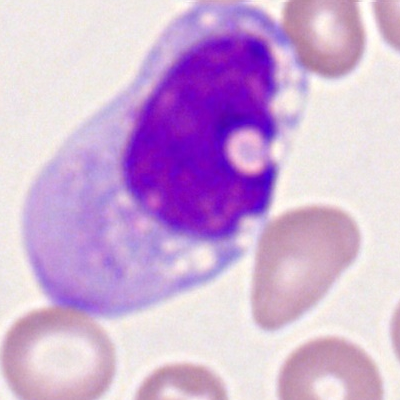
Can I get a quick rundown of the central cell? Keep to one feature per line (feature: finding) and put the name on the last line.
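Outline: smooth elongated oval, lower left to upper right
Cytoplasm: abundant, pale blue-grey, wide on the lower left
Vacuoles: small, clear, clustered along the nucleus's right and lower edge
Ring body: round, pale, pinkish centre, over the nucleus's right part
Name: monocyte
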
